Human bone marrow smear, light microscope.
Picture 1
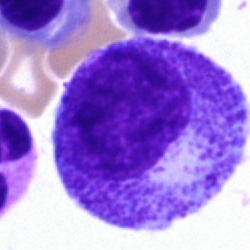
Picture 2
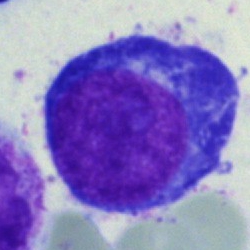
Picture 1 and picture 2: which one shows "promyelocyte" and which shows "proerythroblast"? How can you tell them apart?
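Promyelocyte in picture 1; proerythroblast in picture 2. Picture 1: smooth, round outline; nucleus off-centre toward upper left; chromatin deep purple.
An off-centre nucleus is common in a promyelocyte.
Granules also lie over the nucleus.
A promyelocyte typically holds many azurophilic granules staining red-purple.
Paler, less granular cytoplasm beside the nucleus at lower right; red cells adjacent at upper left. Picture 2: purple chromatin, evenly textured, no large dark clumps; paler cytoplasm against the nucleus at upper right. No granules in the cytoplasm of picture 2, the main difference from picture 1. Two red cells against its lower border.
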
